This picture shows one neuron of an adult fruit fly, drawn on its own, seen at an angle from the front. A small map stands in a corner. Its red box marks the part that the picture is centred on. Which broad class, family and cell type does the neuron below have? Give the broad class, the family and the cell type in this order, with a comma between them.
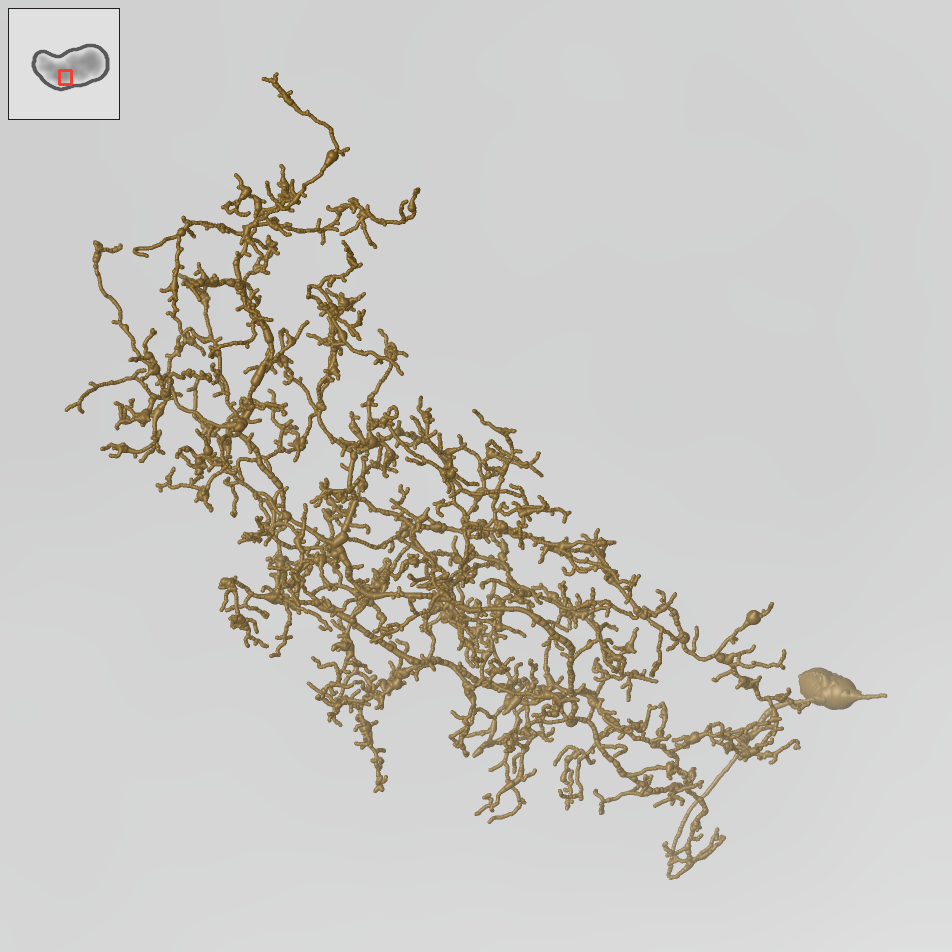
optic-lobe intrinsic neuron, Pm, Pm8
